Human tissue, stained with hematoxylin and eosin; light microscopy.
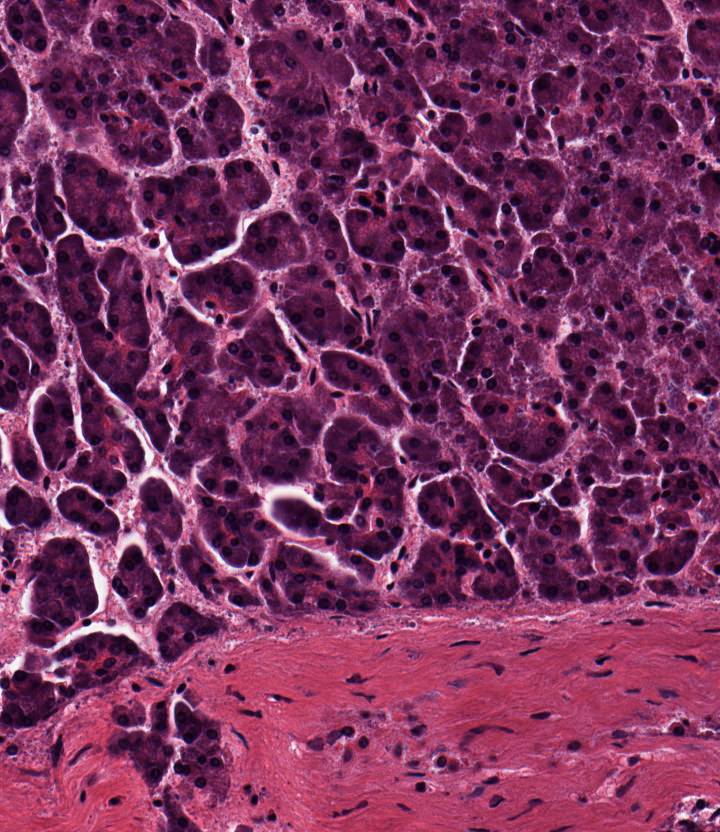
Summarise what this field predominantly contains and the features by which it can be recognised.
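Answer: exocrine pancreas. First, closely packed nests of polygonal cells fill the upper three quarters, separated by thin, delicate strands of stroma, with a band of pink fibrous tissue along the bottom. Second, the cytoplasm is plentiful, finely granular and dark purple. Third, the nuclei are small, round and darkly stained.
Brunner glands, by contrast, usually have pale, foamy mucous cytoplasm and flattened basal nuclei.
Dark purple cytoplasm and round nuclei rule them out.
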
